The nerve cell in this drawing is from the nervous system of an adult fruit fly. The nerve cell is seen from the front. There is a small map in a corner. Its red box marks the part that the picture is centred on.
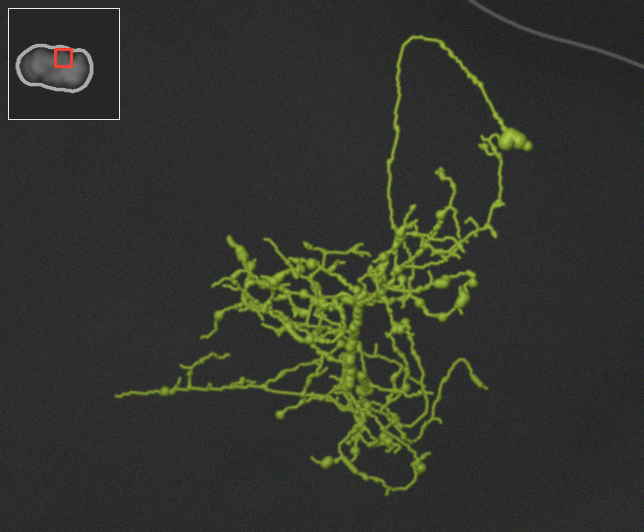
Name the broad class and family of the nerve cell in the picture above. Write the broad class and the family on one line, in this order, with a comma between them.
central-brain intrinsic neuron, hemilineage SLPad1_anterior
